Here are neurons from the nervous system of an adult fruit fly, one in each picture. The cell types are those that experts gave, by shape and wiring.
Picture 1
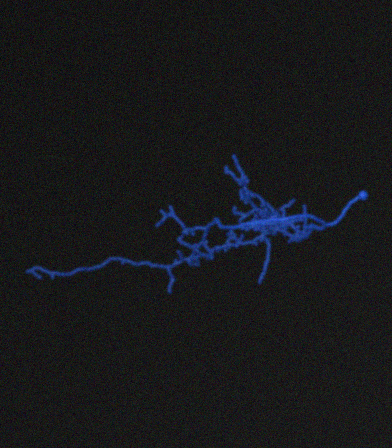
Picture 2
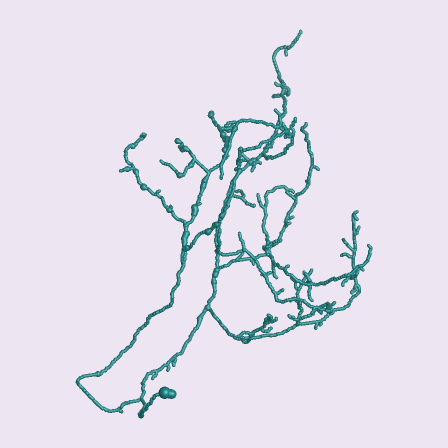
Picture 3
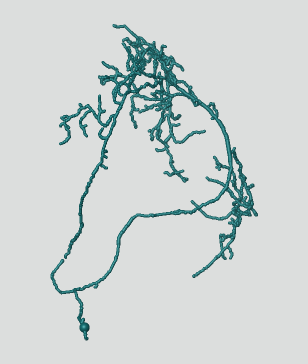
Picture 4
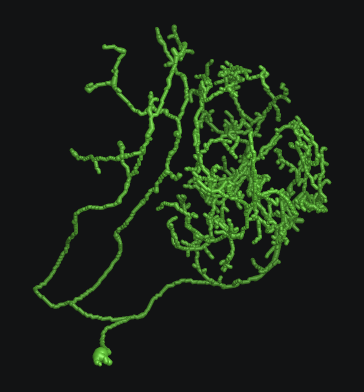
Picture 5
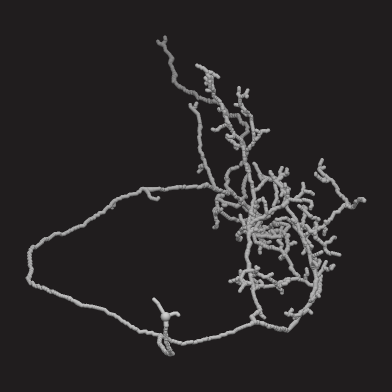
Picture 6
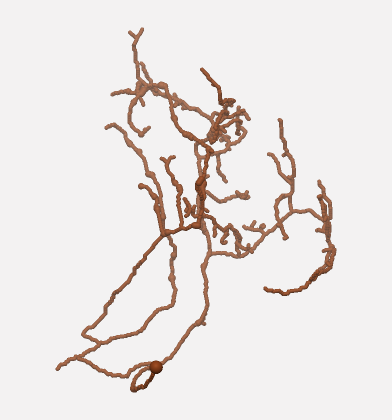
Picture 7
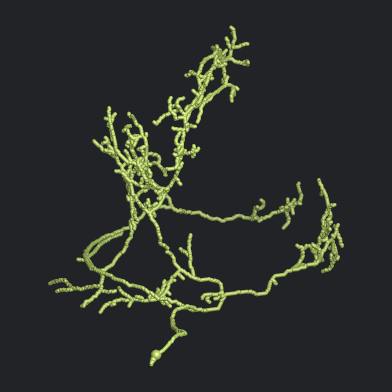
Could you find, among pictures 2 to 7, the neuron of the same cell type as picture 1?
Picture 5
